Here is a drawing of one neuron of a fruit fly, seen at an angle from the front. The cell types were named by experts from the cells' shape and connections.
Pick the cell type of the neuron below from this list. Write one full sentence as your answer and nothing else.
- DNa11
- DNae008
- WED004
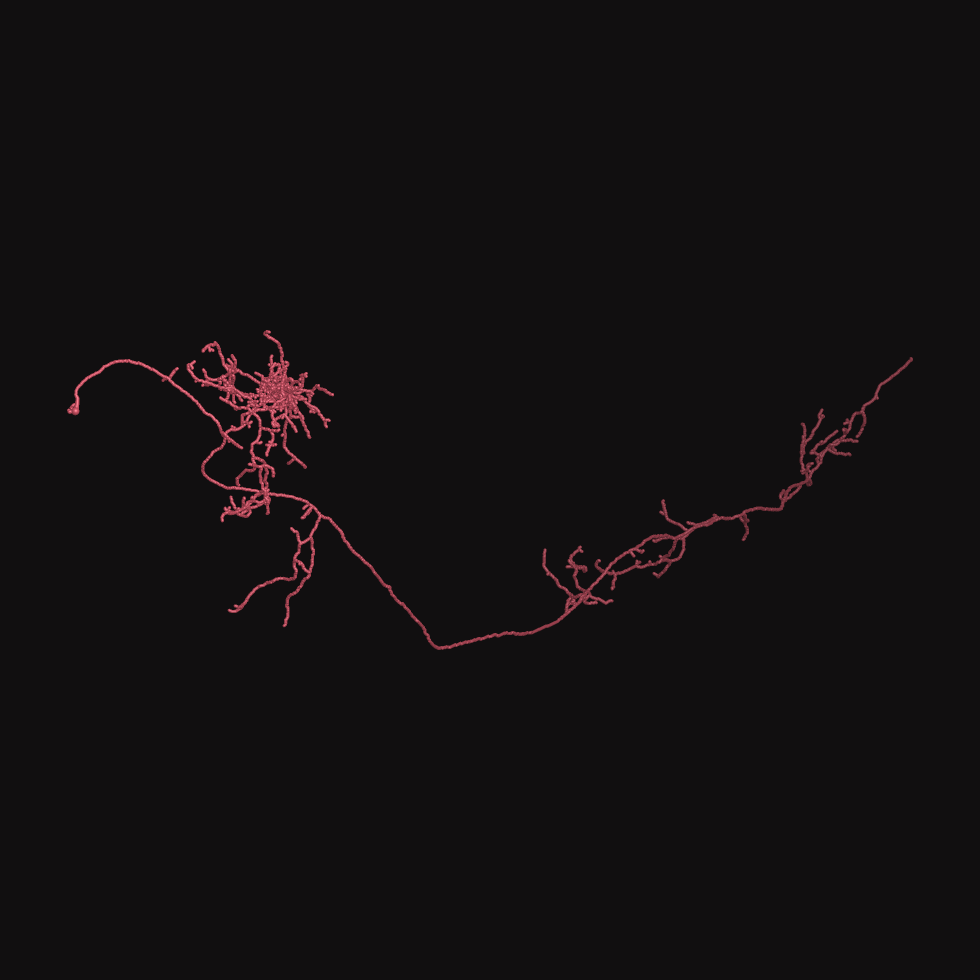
The single neuron here is of type DNae008.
